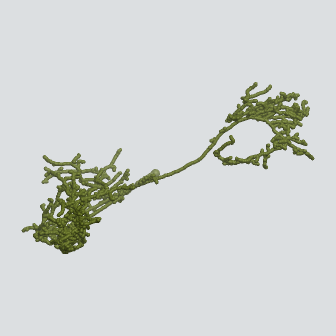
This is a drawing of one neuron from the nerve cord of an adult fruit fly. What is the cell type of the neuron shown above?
INXXX042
